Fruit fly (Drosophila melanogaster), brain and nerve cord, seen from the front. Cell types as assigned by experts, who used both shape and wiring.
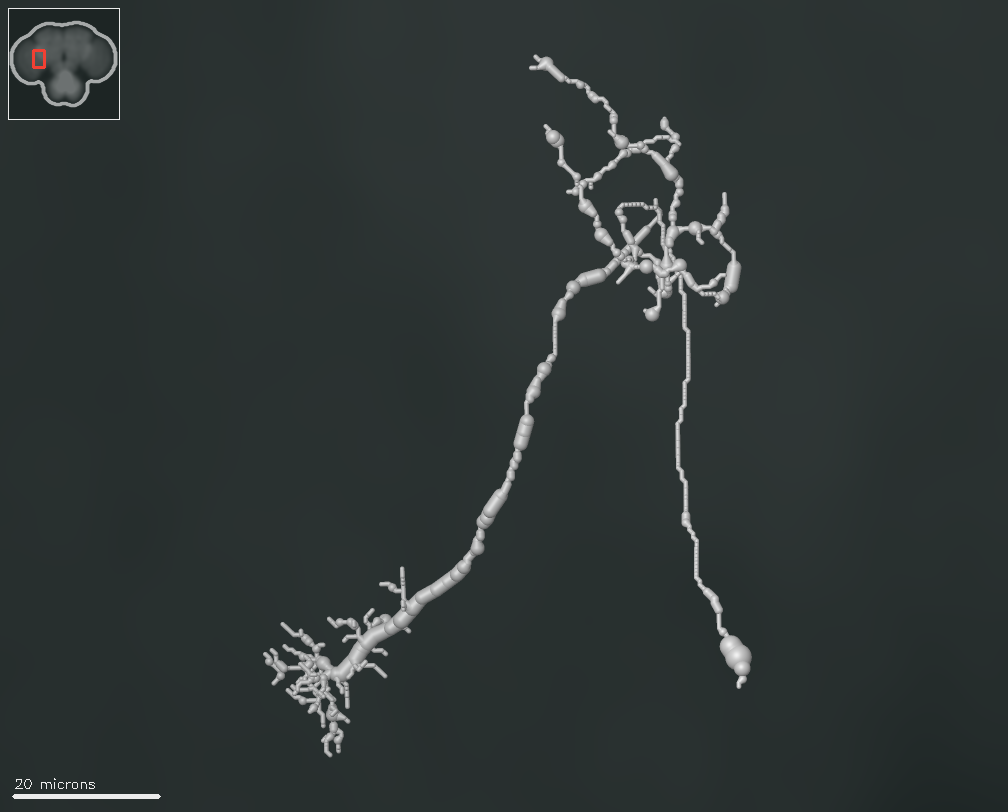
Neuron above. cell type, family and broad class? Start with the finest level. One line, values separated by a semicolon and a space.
LC12; LC; visual projection neuron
